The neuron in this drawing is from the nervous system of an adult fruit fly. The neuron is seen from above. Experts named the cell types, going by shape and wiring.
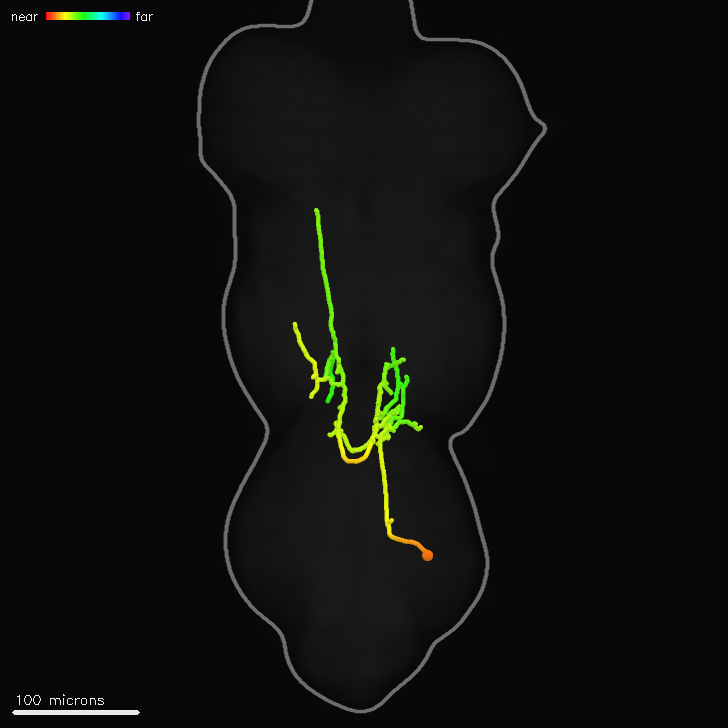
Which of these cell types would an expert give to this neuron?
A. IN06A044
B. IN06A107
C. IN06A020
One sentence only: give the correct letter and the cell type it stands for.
The cell type of the neuron is IN06A107, listed as option B.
